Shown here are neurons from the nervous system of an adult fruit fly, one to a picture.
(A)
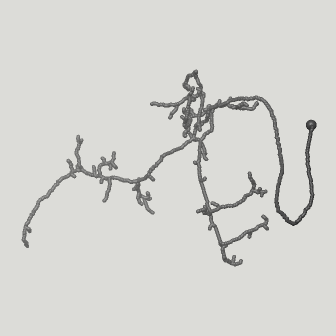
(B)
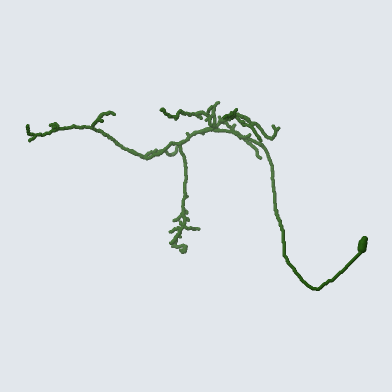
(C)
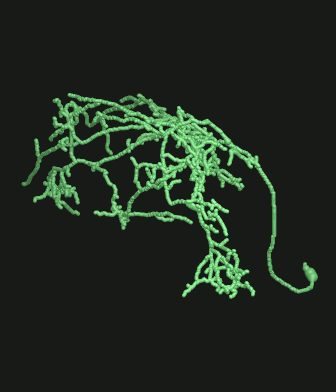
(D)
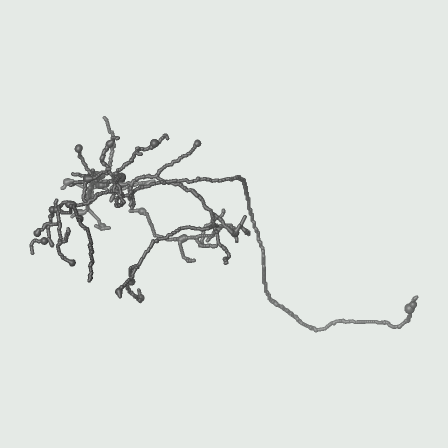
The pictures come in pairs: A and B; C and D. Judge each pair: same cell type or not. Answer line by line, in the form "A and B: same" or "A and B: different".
A and B: same
C and D: different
